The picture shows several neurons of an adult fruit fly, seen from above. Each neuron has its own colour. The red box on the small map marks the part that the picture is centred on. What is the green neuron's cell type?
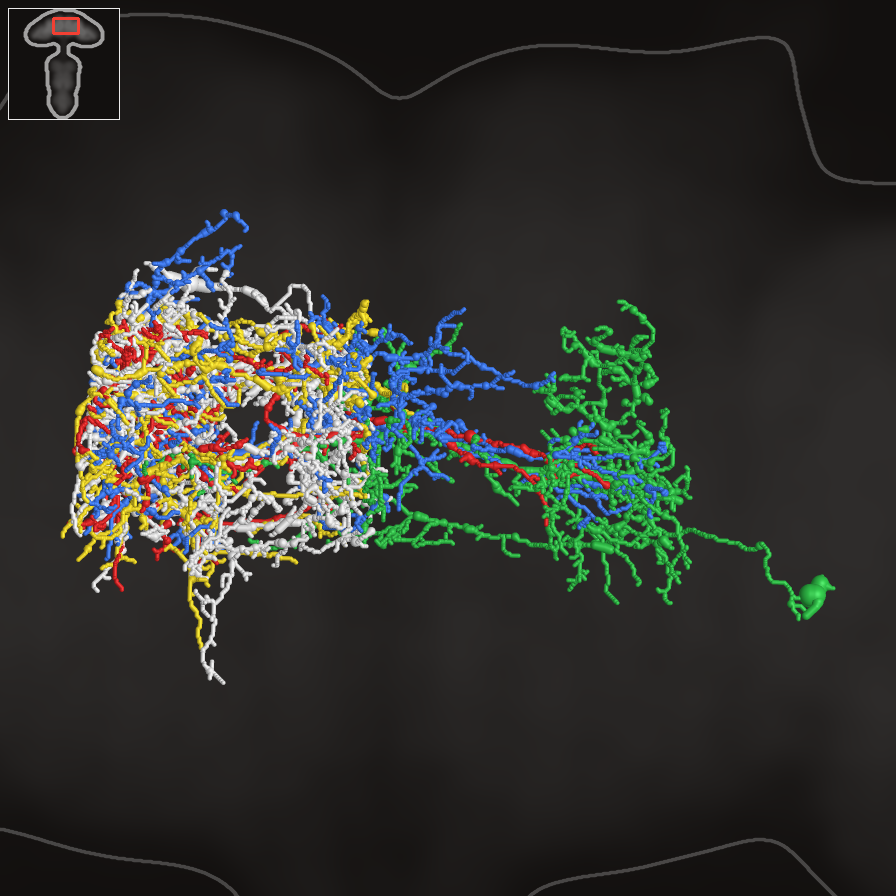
GNG180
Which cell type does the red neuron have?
GNG225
